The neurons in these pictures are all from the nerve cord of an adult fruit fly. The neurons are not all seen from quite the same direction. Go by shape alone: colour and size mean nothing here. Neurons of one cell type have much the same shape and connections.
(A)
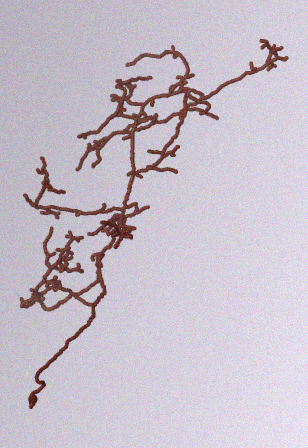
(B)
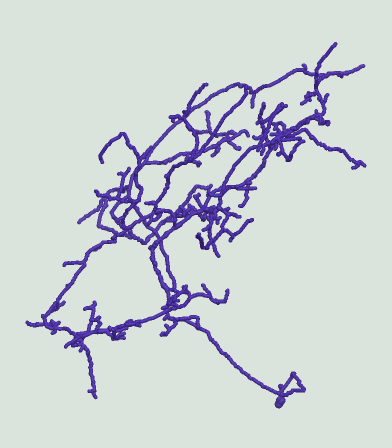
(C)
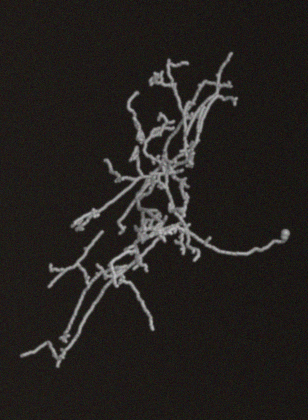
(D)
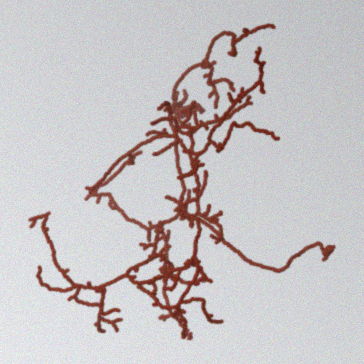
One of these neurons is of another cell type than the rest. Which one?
A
